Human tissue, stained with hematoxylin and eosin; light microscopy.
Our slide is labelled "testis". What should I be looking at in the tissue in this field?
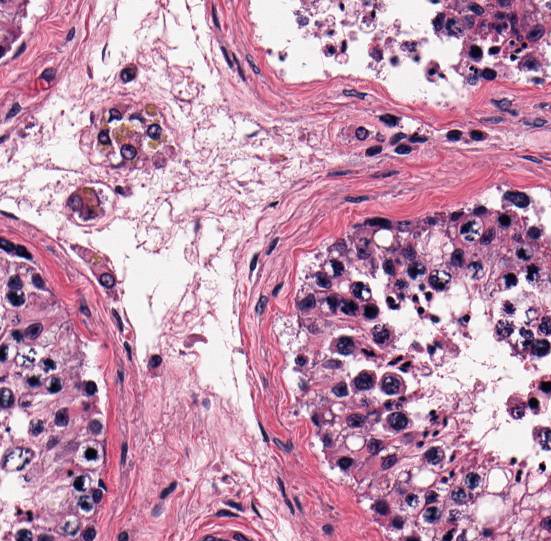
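Around each tubule of this testis there's a thick band of layered pink collagen, with flattened, elongated dark nuclei strung along it in parallel.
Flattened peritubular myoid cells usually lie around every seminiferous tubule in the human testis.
The lower right tubule has many layers of cells, many with large round nuclei and coarse, clumped chromatin.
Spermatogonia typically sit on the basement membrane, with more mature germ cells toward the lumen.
A small upper-left cluster of interstitial cells holds yellow-brown granular pigment.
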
